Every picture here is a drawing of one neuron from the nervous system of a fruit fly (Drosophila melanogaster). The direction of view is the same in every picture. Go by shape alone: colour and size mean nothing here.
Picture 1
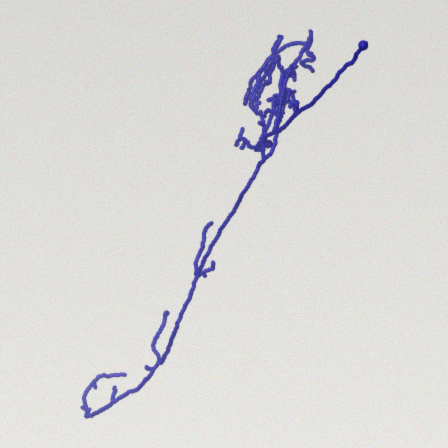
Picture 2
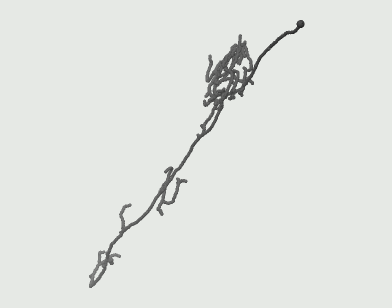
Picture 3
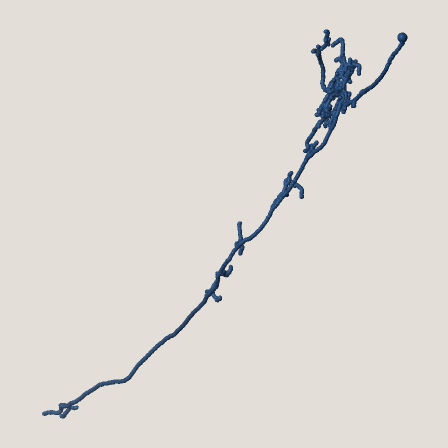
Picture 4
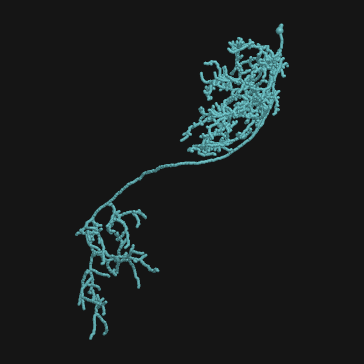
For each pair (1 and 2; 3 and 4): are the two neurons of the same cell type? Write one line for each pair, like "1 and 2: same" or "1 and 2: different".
1 and 2: same
3 and 4: different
